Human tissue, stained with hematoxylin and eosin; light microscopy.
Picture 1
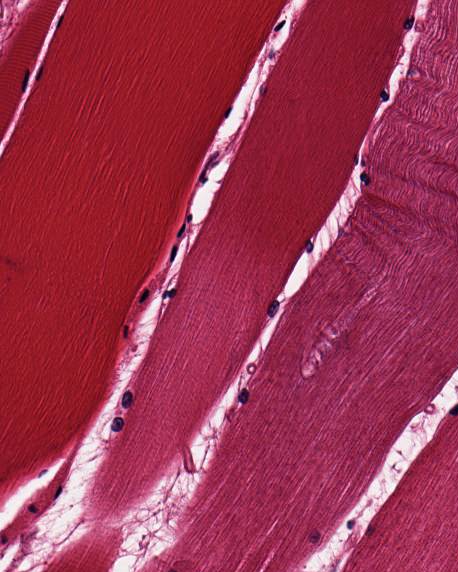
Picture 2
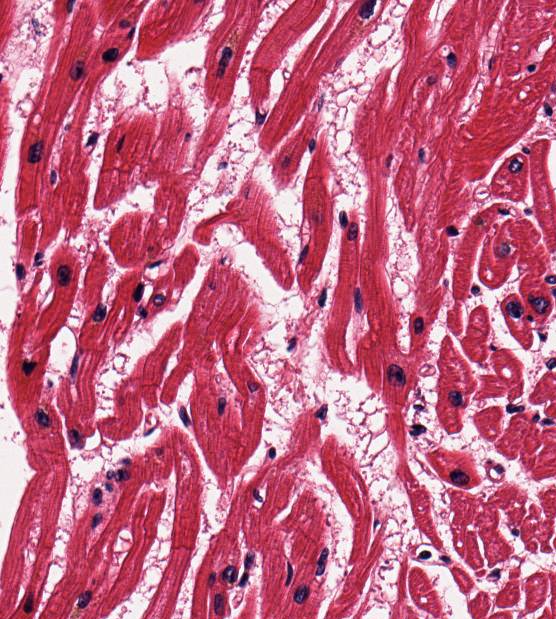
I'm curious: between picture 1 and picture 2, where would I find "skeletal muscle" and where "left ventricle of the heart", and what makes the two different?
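Picture 1 shows skeletal muscle; picture 2 shows the left ventricle of the heart. In picture 1, long, unbranched, parallel fibres run diagonally from lower left to upper right, as broad eosinophilic bands with fine lengthwise lines.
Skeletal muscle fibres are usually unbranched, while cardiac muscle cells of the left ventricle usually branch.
Its dark, elongated nuclei sit at the edges of the fibres, not in their centres. In picture 2, each muscle fibre has a single oval nucleus in the centre of the fibre.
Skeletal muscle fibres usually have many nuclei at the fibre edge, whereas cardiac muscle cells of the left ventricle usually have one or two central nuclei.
Its fibres, cut lengthwise in the left and central parts, run roughly top to bottom, with deeply eosinophilic cytoplasm and faint cross-striations.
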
